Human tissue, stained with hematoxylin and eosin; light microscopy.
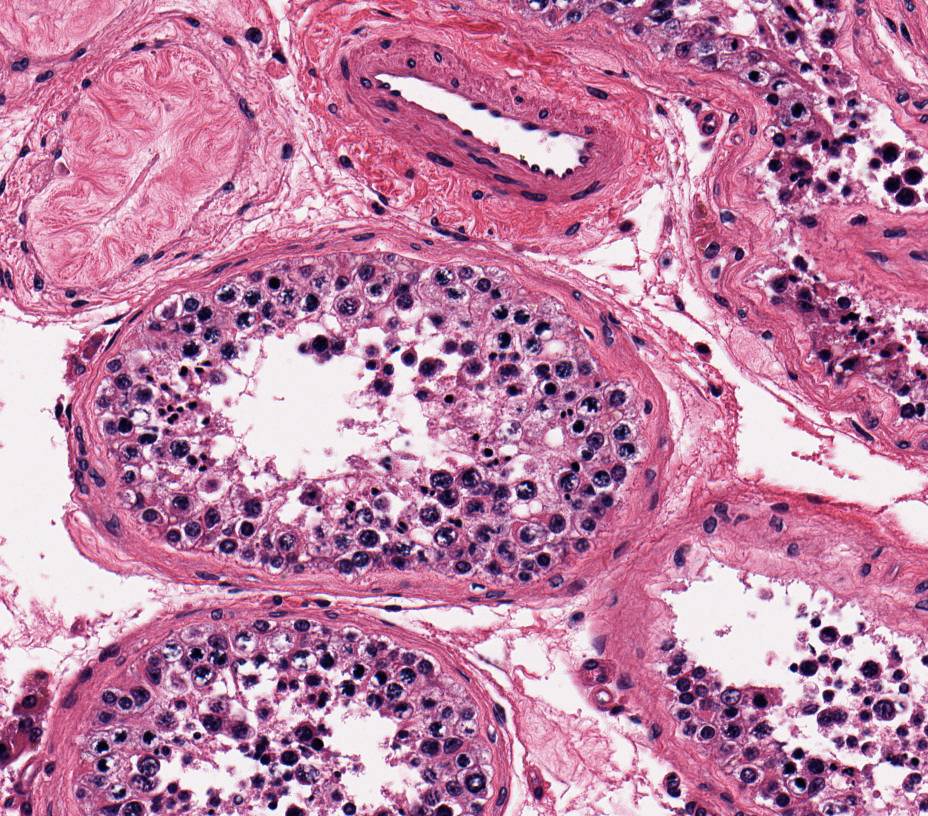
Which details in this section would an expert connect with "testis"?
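Starting with the walls: each cellular tubule is bounded by a thick, pink, layered wall containing flattened nuclei.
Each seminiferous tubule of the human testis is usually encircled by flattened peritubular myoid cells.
Those flattened nuclei in the walls go with that. Then the central tubule, lined by many layers of cells around an irregular central lumen, many of them large round spermatocytes with coarse, dark, clumped chromatin.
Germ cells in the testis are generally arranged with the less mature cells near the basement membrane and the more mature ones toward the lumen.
A lining many cells deep around a lumen is in keeping with that layered arrangement. What doesn't go with it: at the upper left, one tubule is filled with wavy pink hyaline material and holds no germ cells at all.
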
